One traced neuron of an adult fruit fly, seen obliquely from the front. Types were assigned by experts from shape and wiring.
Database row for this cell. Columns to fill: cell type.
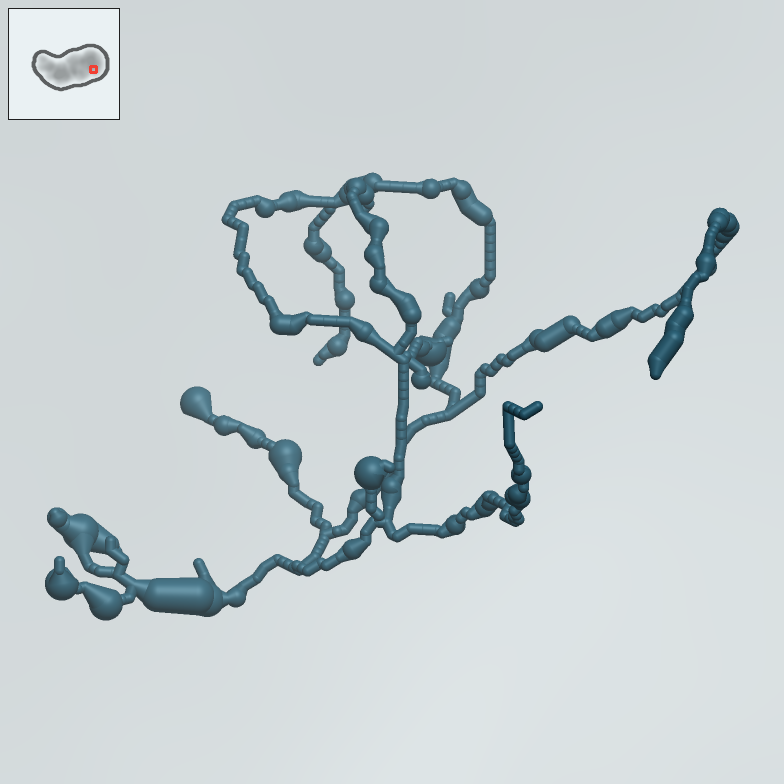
ORN_VL1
